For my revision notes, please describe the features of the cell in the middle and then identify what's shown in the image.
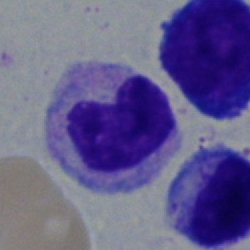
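Working through the features in order: the outline is roughly round with a smooth edge; the nucleus is kidney-shaped, notched in its upper edge; no distinct nucleoli are visible; the rim of cytoplasm is widest on the left side. Conclusion: band neutrophil.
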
